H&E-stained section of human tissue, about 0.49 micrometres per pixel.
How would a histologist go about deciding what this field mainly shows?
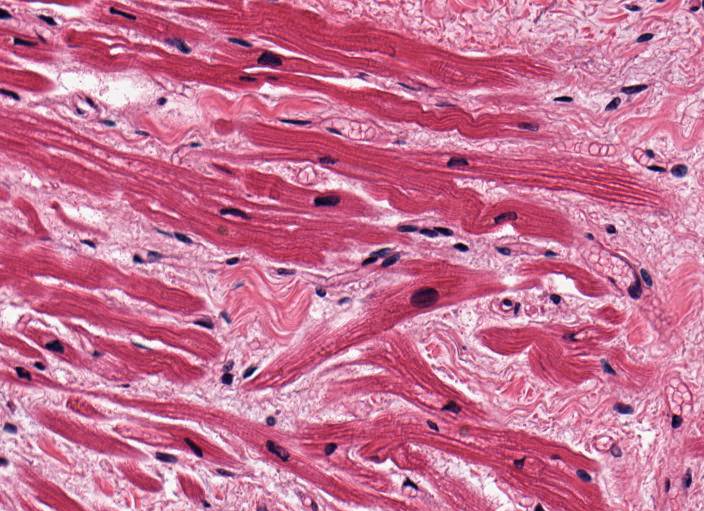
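Myocardium is the main tissue here. First point: the muscle fibre nuclei lie centrally within the fibres, not at their edges.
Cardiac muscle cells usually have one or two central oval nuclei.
Second point: pale pink, loose, fibrillary connective tissue divides the fibres into small groups, most abundantly towards the right side.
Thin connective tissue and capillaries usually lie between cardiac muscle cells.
Third, that connective tissue holds scattered small dark spindle-shaped and round nuclei. Last, near the centre one fibre has a large, dark, blocky nucleus, much bigger than those of its neighbours.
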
